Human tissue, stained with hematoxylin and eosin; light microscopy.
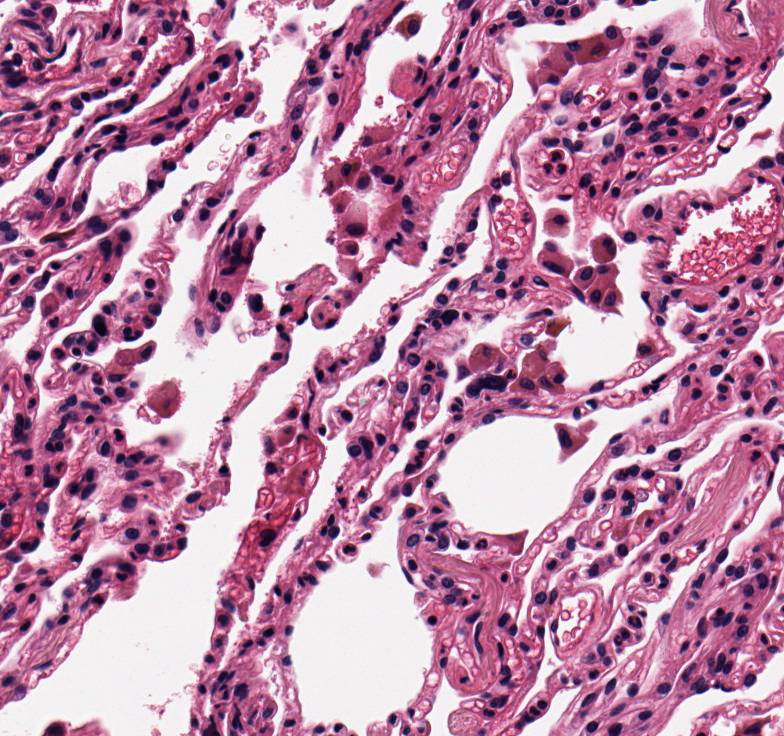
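Lung, H&E. Large rounded cells with plentiful eosinophilic cytoplasm lie free in the air spaces, gathered mostly in the upper centre and right. In some of them the cytoplasm is tinged golden-brown rather than pure pink. Small vessels packed with red blood cells lie within the strands, best seen at upper right. No glands are present.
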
